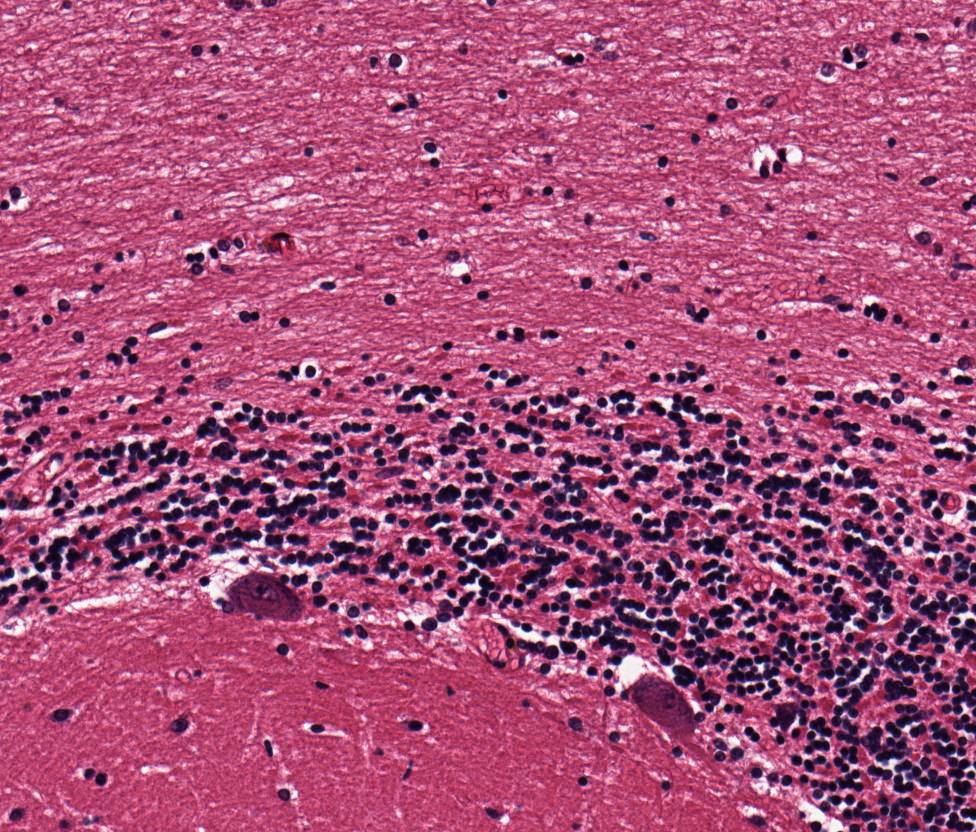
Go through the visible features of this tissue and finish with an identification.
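Follow the broad, densely cellular band of dark nuclei that crosses from the left middle toward the lower right. Its nuclei are small, round and darkly stained, with hardly any cytoplasm visible. Along the band's lower edge sit two large neurons with abundant pink-purple cytoplasm. Above the band, the pink tissue is streaked with fibres running roughly parallel to it. This is cerebellum.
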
